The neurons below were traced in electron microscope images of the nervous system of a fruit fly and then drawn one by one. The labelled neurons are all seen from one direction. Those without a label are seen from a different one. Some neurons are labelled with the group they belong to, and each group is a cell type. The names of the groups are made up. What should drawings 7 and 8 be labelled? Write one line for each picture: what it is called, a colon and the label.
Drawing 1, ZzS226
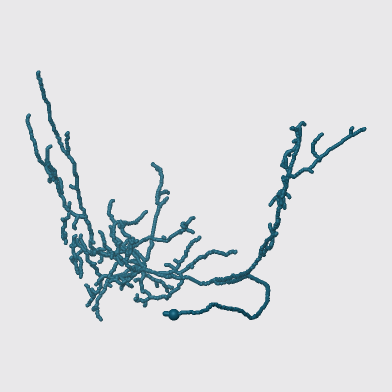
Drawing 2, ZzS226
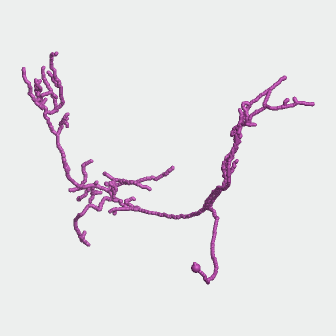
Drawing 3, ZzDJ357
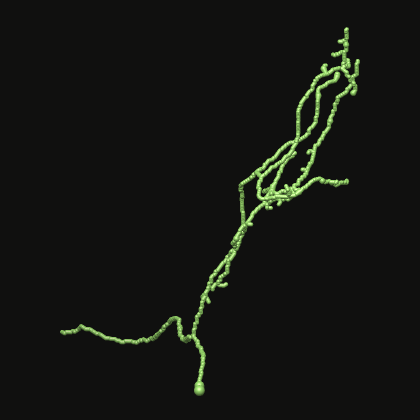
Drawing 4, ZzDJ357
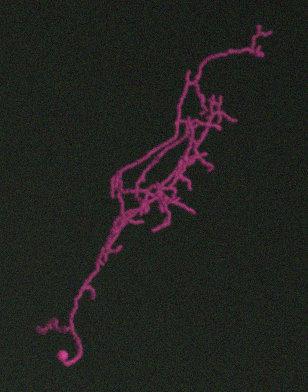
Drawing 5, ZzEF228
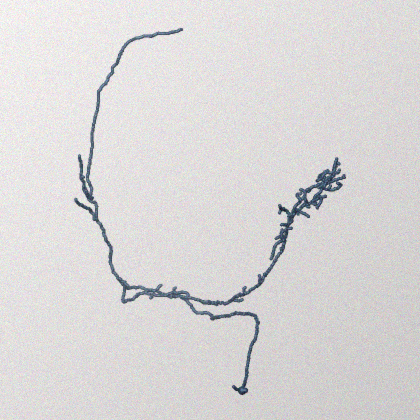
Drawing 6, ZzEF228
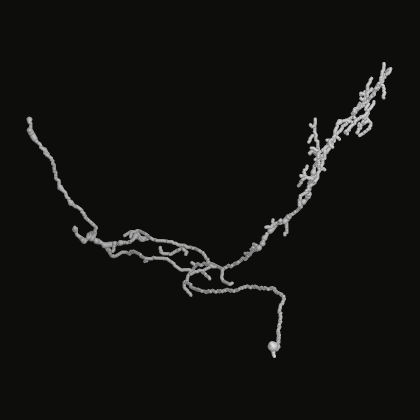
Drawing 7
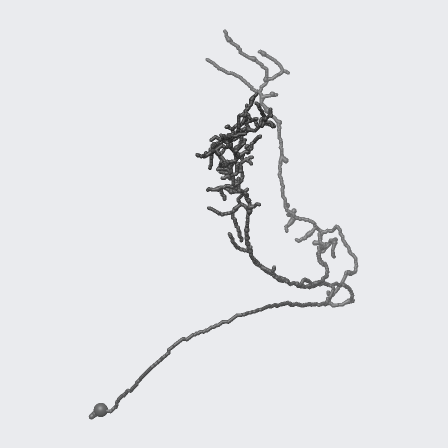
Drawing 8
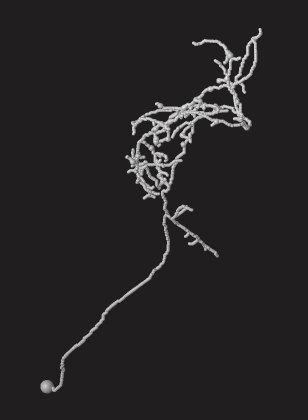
7: ZzEF228
8: ZzDJ357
